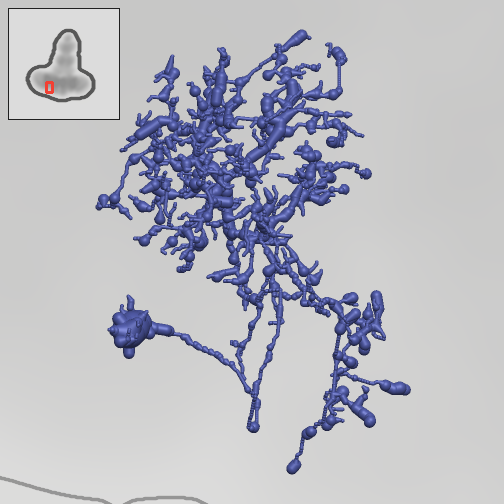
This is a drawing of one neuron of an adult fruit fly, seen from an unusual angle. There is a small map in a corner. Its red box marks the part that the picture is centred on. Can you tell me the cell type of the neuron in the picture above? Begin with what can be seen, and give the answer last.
As drawn here it is taller than it is wide. Its broad class is central-brain intrinsic neuron. It is of cell type SAD021_a.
